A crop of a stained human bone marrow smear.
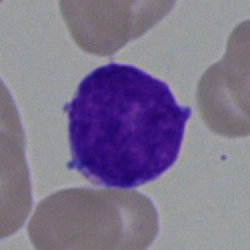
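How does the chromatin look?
It is dense and dark purple, with a mottled, clumped appearance.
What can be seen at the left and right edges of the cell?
Small blunt projections stick out from both of those edges.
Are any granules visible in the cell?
No granules can be seen anywhere in it.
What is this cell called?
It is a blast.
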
